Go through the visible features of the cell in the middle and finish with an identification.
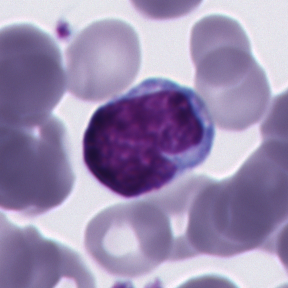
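Start with the overall shape: the cell is roughly round. Now notice how the nucleus fills most of it. Around the nucleus, the cytoplasm makes only a narrow pale blue rim, and you won't find any granules in it. This is a typical lymphocyte.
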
